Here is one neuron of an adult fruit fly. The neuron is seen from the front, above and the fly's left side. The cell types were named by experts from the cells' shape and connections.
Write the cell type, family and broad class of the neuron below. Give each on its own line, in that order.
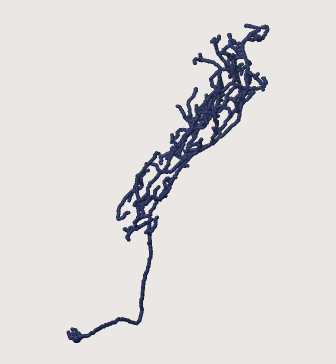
IN16B100_b
hemilineage 16B
nerve-cord intrinsic neuron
